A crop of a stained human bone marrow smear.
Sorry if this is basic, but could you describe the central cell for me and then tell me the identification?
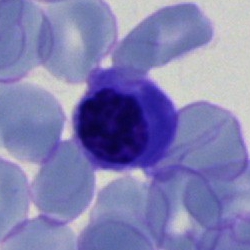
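The nucleus lies toward the left side of the cell. Its chromatin is dense and coarsely clumped. The cytoplasm is deep blue, and its rim is widest on the right side of the cell. The cell is an erythroblast.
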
